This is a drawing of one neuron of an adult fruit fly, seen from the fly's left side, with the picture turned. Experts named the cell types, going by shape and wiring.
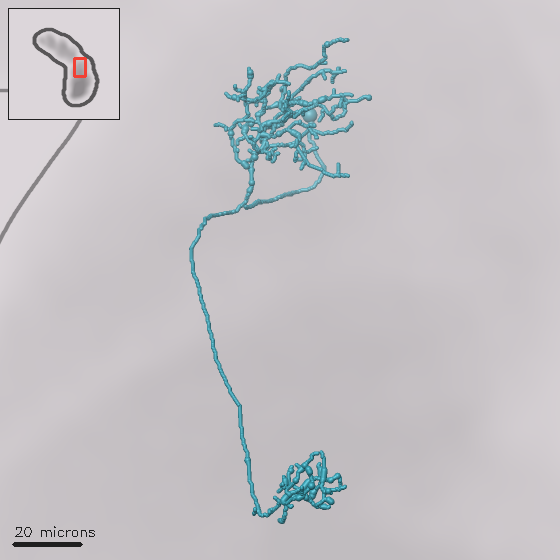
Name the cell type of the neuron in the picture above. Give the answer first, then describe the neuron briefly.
Its cell type is Tm38. Its broad class is optic-lobe intrinsic neuron. Its cell body lies at the top of the picture. By the scale bar it is about 150 microns tall in this view. The picture shows dozens of branch ends.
